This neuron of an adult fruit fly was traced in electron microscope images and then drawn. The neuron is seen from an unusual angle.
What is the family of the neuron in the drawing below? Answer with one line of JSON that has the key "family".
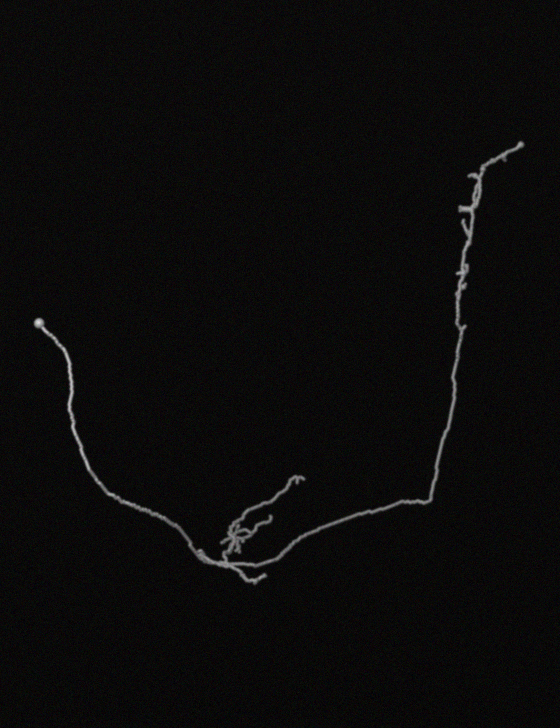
{"family": "class CX"}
